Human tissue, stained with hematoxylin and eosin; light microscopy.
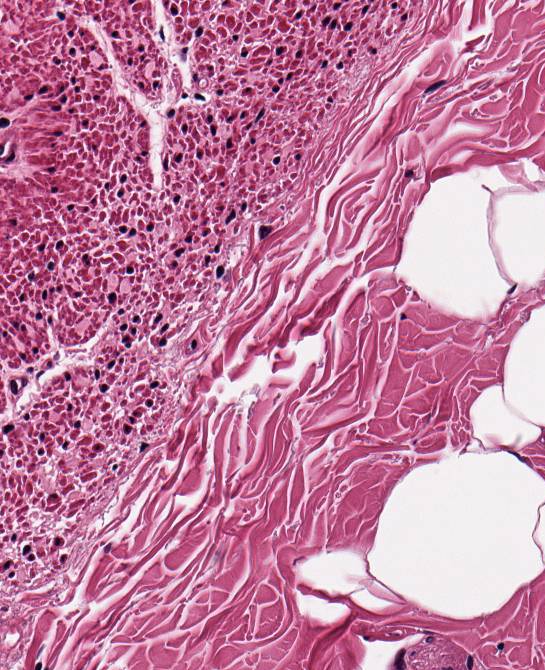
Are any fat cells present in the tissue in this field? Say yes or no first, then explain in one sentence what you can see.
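Yes. Adipocytes, seen as large empty rounded spaces with thin rims, cluster along the right edge of the field.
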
